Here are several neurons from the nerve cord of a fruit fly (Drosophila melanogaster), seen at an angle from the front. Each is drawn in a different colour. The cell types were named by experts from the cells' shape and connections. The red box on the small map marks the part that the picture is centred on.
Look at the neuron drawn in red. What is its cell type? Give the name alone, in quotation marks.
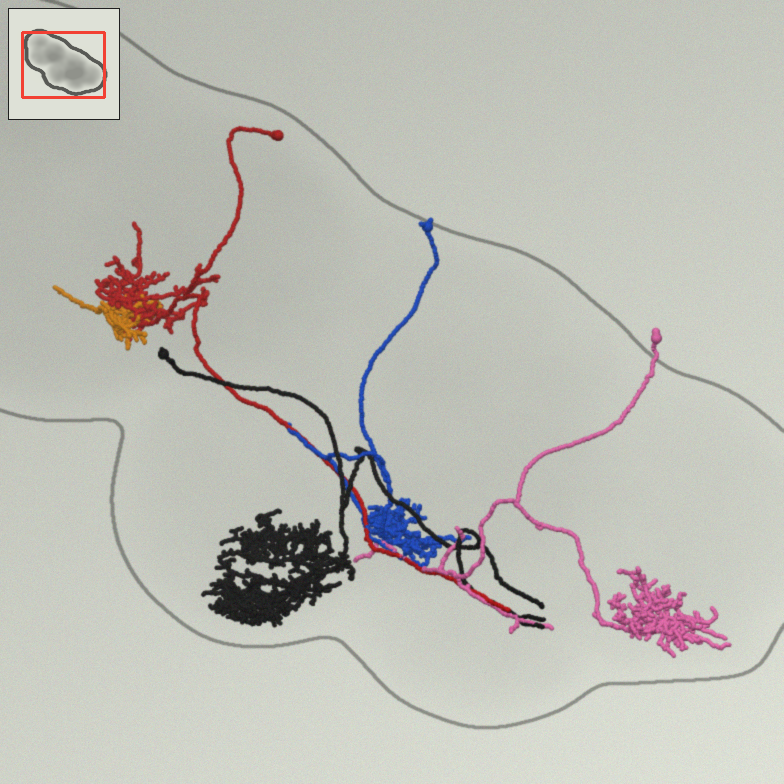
"IN23B081"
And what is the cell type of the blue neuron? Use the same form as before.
"IN23B075"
